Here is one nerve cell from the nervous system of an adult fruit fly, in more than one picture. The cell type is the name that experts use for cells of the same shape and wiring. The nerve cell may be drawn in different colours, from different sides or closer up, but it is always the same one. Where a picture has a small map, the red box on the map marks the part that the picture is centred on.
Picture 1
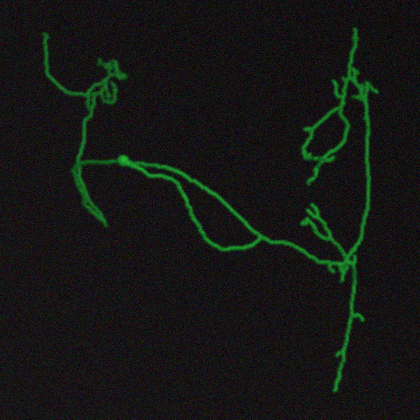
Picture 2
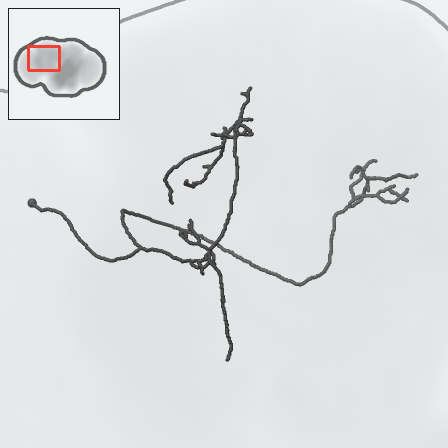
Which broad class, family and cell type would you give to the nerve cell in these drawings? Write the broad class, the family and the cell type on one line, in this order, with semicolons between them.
central-brain intrinsic neuron; hemilineage SLPa&l1_lateral; PLP048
